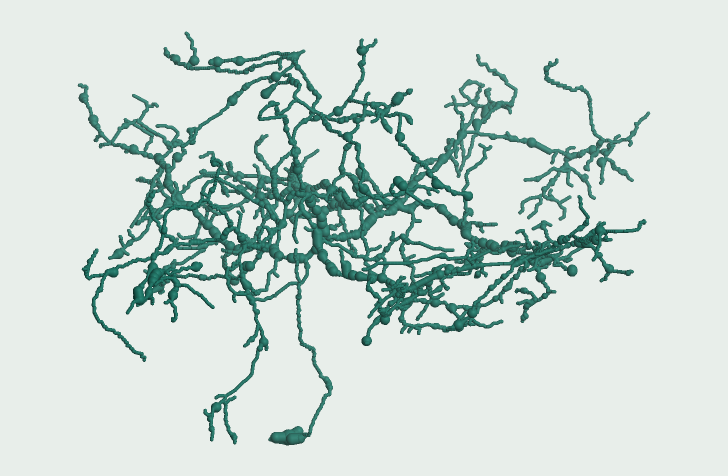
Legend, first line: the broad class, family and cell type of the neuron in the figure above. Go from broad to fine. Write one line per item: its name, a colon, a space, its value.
broad class: nerve-cord intrinsic neuron
family: hemilineage 00A
cell type: IN00A038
